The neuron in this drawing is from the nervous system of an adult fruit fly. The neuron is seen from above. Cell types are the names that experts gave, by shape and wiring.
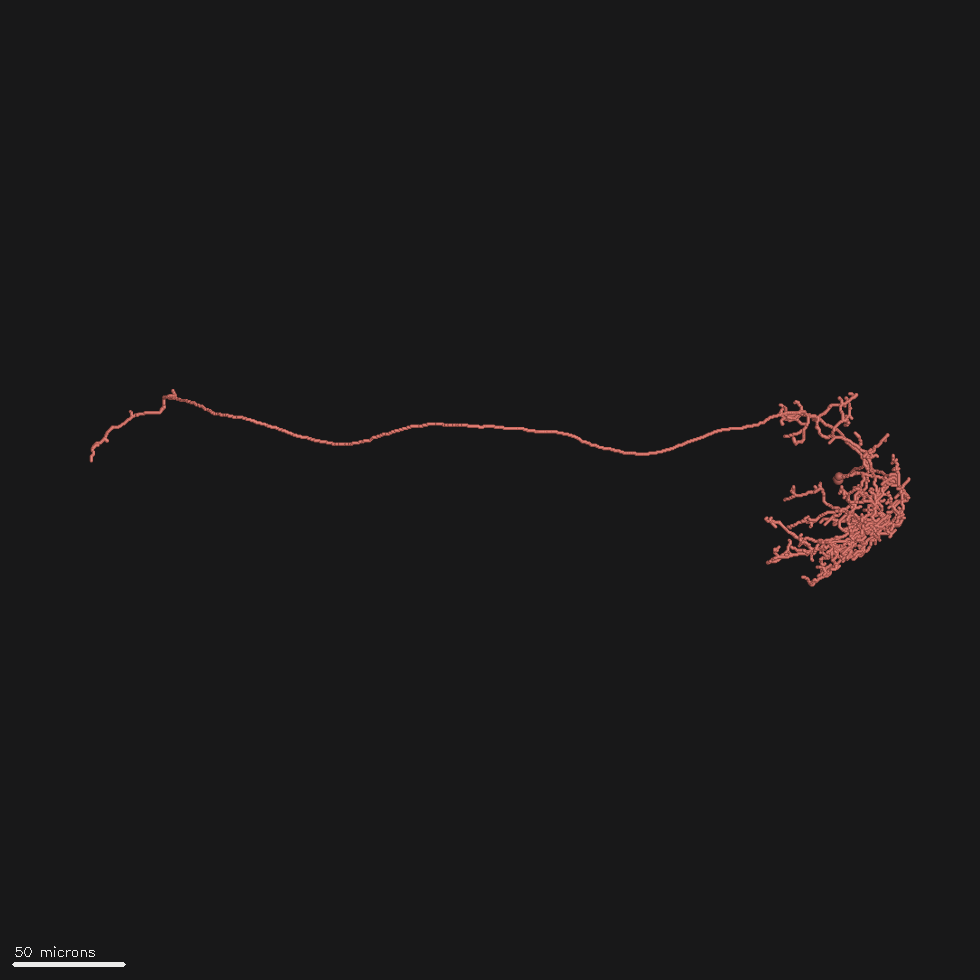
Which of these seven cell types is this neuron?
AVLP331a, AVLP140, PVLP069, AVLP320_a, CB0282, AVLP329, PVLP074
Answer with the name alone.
CB0282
